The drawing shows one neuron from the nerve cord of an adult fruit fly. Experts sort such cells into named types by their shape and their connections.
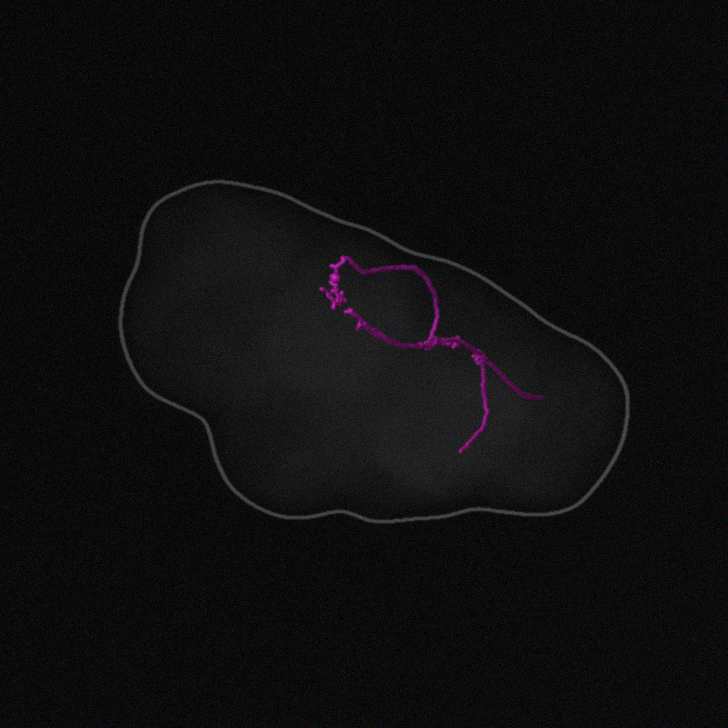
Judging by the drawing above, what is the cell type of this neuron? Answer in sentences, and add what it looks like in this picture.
Its cell type is ANXXX338. Its broad class is ascending neuron. As drawn here it is about as wide as it is tall.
